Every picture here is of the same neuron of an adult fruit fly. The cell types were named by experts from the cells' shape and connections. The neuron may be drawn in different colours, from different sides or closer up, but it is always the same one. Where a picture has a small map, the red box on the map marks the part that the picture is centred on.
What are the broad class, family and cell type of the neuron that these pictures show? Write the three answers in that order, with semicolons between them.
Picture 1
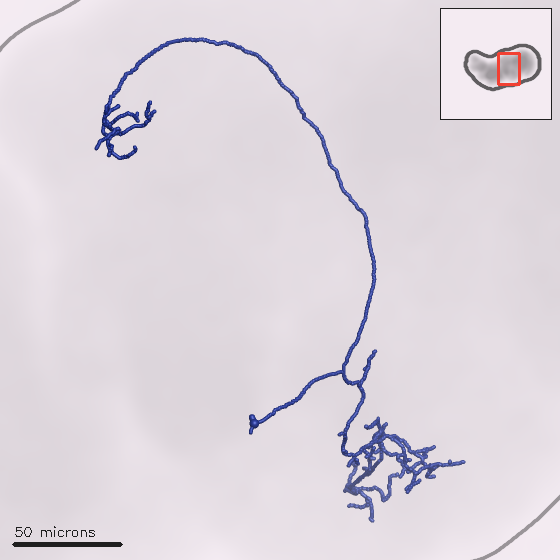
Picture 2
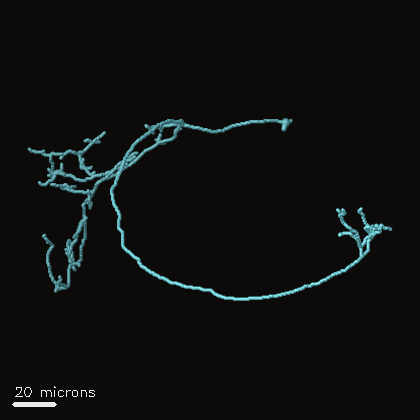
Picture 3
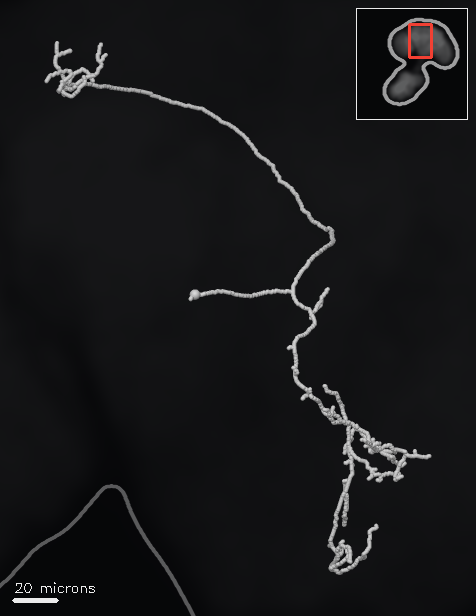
central-brain intrinsic neuron; hemilineage ALlv1; GNG438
